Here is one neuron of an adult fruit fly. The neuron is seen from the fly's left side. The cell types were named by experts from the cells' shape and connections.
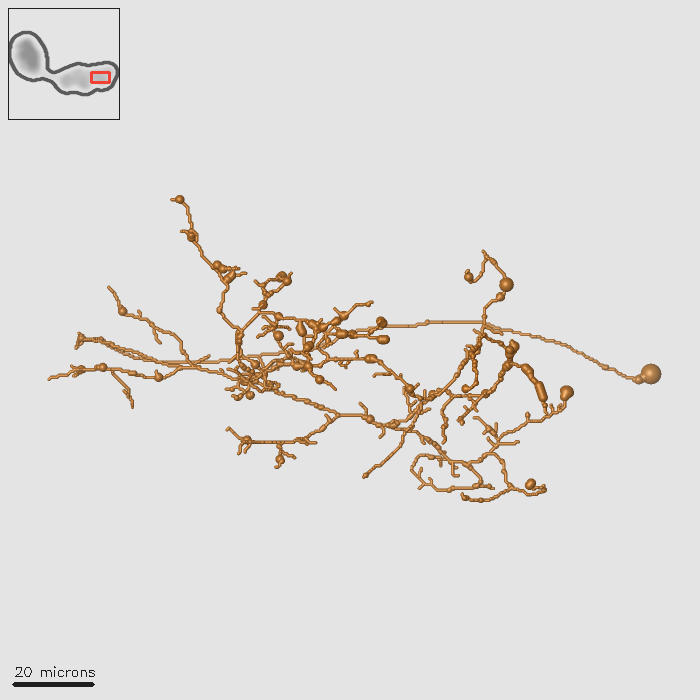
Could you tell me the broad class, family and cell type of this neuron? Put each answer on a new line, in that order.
nerve-cord intrinsic neuron
hemilineage 12B
IN12B056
